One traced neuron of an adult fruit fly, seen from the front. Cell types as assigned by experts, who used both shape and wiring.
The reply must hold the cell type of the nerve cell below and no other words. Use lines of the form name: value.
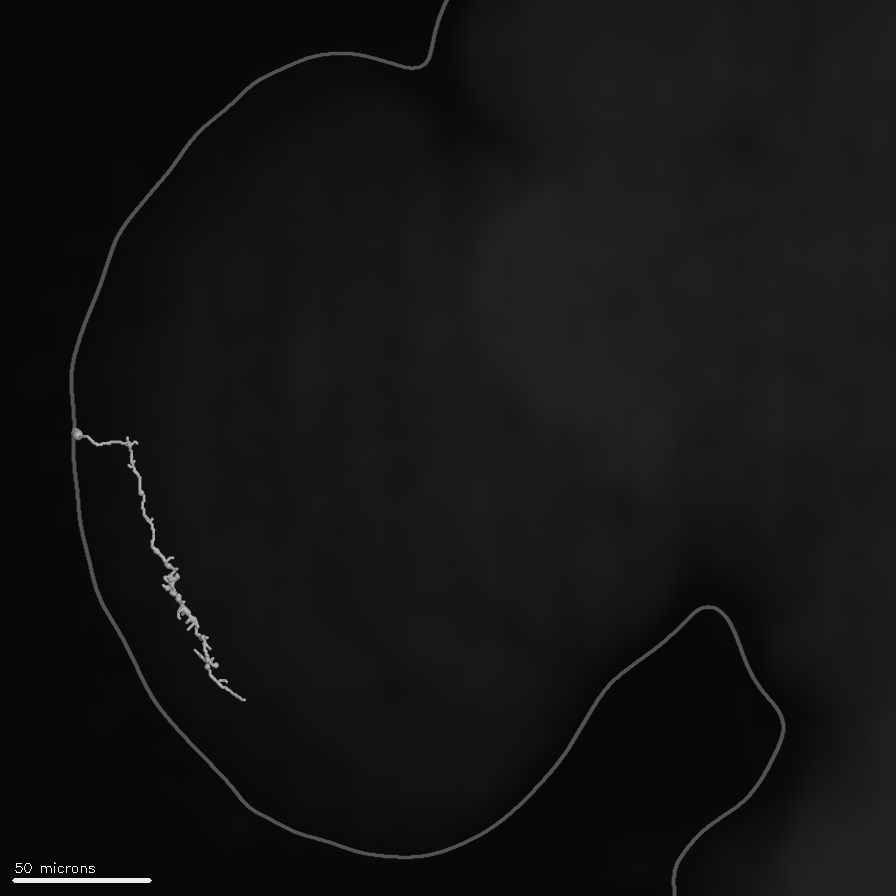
cell type: Dm3c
